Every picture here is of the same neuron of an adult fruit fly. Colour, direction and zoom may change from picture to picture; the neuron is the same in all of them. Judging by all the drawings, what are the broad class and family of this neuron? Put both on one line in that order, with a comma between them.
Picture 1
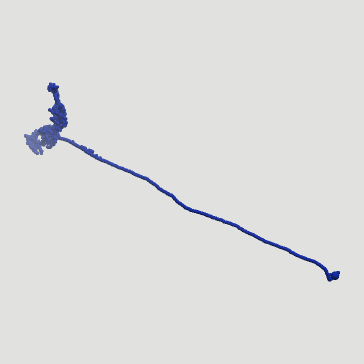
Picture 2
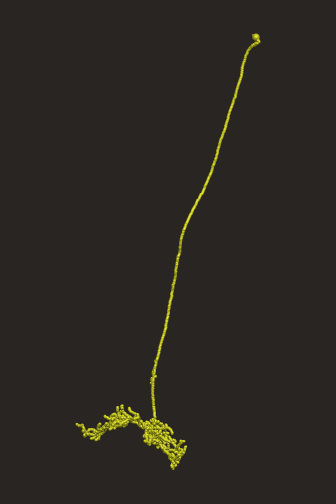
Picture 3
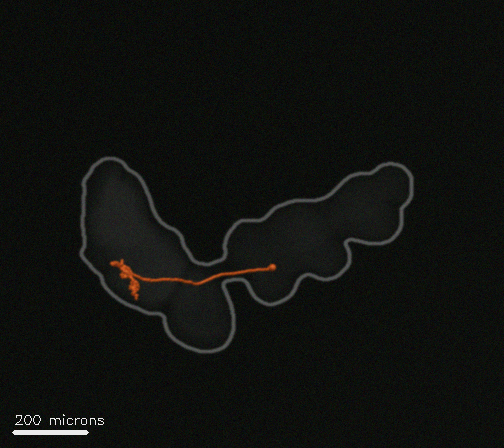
ascending neuron, hemilineage 27X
